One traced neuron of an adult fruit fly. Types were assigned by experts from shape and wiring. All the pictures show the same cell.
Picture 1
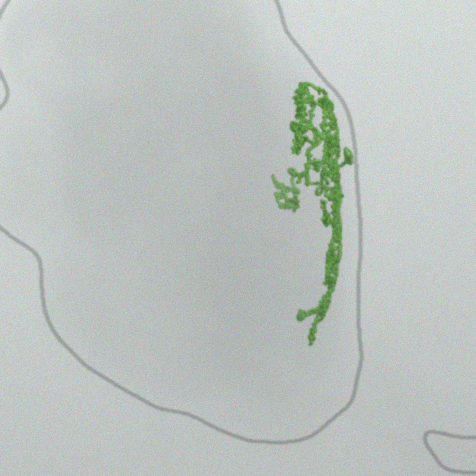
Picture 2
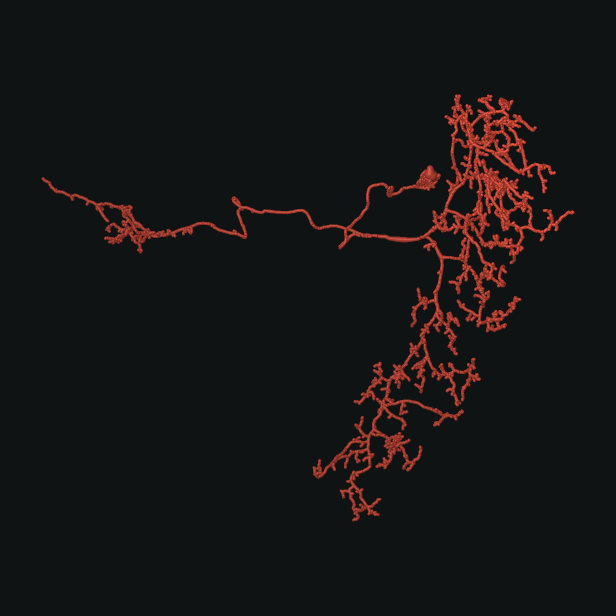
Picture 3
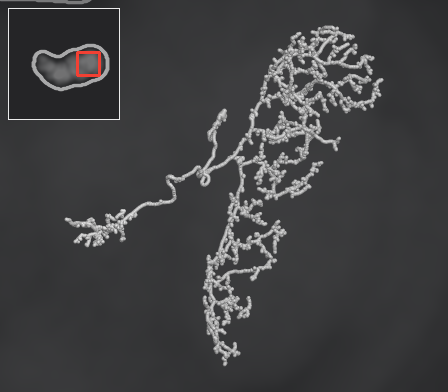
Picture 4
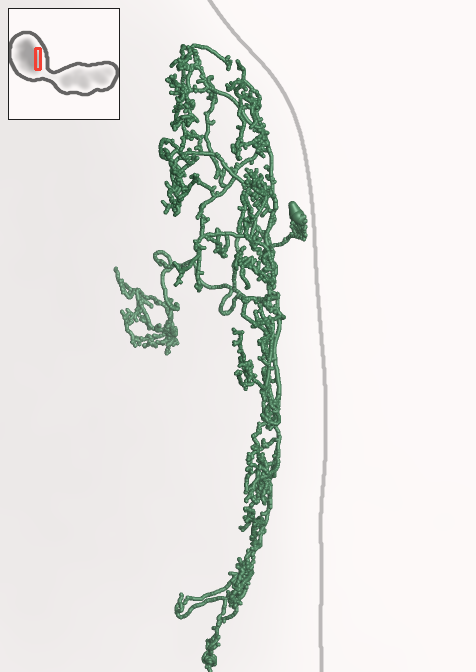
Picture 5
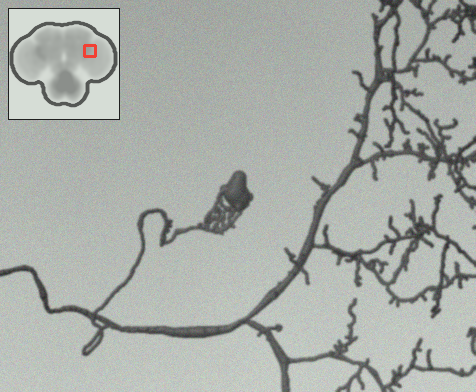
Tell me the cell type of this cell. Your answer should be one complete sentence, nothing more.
This particular neuron has the cell type VST2.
